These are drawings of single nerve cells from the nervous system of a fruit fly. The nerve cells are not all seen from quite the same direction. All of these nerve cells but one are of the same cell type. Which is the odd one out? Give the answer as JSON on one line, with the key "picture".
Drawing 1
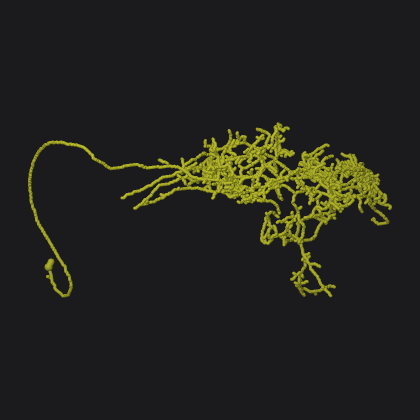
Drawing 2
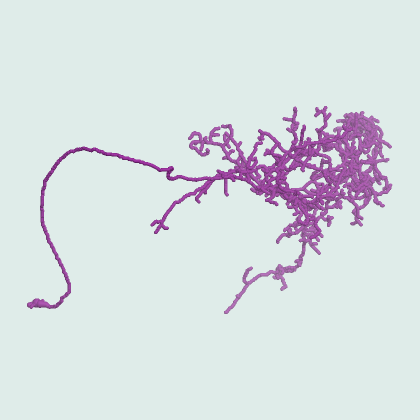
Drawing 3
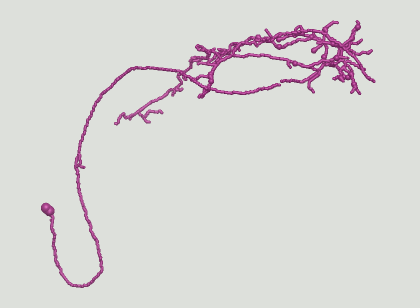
{"picture": 3}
